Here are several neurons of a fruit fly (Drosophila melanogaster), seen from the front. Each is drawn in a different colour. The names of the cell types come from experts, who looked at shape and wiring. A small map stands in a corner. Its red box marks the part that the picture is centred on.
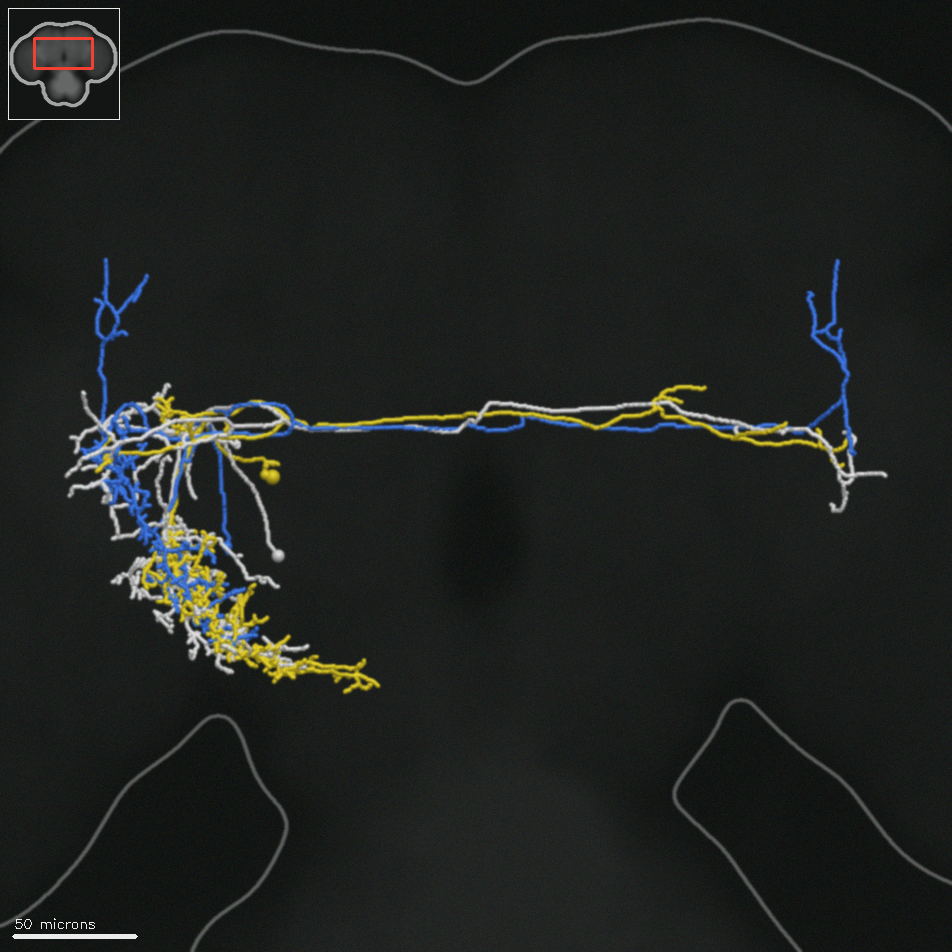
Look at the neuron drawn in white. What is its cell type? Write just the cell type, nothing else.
CB1044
